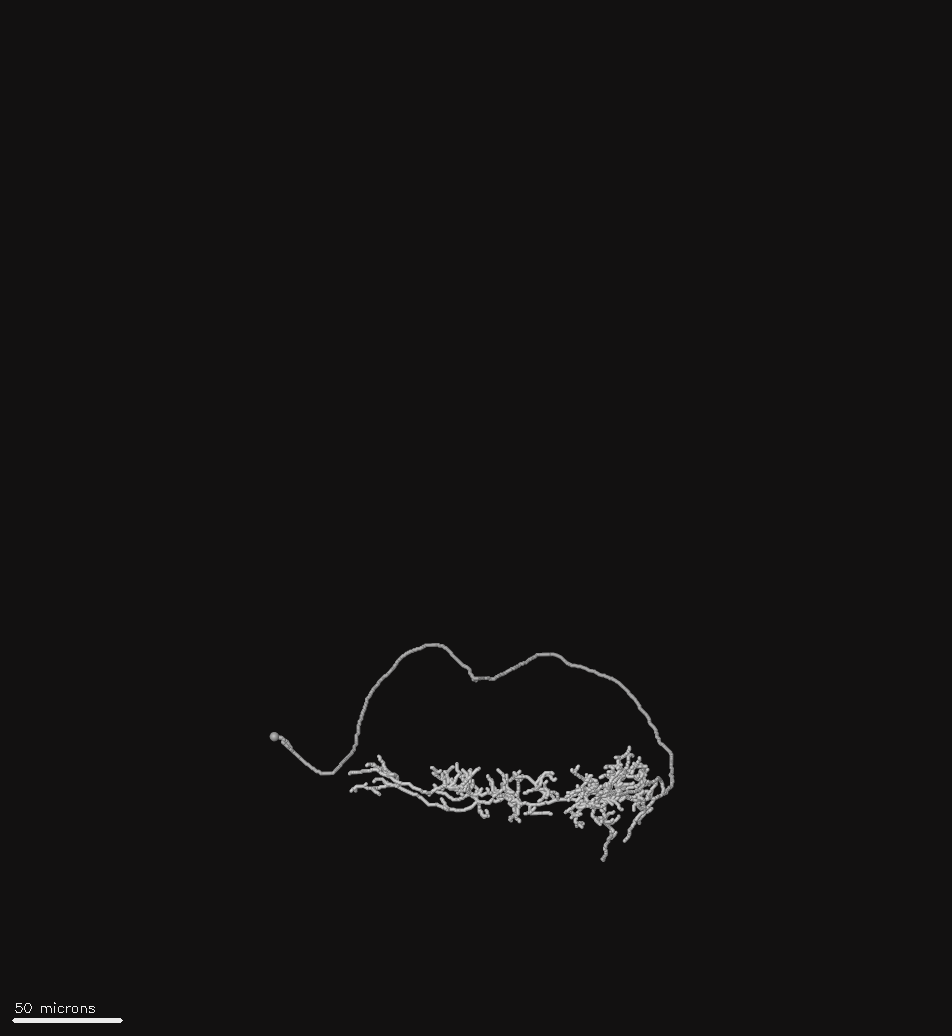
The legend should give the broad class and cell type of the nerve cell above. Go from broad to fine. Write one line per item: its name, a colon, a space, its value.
broad class: central-brain intrinsic neuron
cell type: GNG474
